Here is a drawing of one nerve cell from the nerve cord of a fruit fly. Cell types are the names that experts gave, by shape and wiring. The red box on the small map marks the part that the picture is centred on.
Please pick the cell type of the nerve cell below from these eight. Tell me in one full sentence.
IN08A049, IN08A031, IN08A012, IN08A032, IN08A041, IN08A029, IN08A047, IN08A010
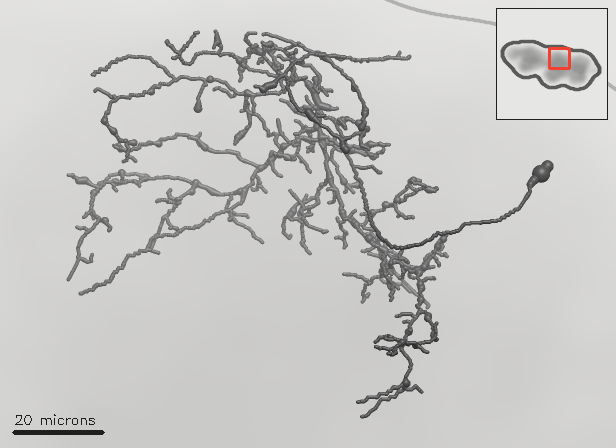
The nerve cell here falls under cell type IN08A029.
